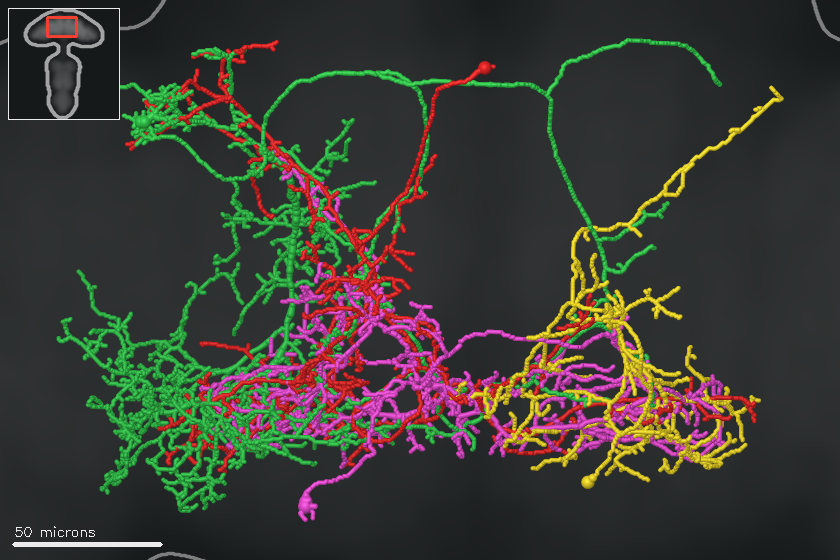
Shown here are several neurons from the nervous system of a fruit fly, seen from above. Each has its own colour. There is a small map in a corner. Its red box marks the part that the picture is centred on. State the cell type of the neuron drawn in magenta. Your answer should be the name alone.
IB038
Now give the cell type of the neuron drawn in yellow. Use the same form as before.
SMP397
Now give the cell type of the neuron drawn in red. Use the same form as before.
PS002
